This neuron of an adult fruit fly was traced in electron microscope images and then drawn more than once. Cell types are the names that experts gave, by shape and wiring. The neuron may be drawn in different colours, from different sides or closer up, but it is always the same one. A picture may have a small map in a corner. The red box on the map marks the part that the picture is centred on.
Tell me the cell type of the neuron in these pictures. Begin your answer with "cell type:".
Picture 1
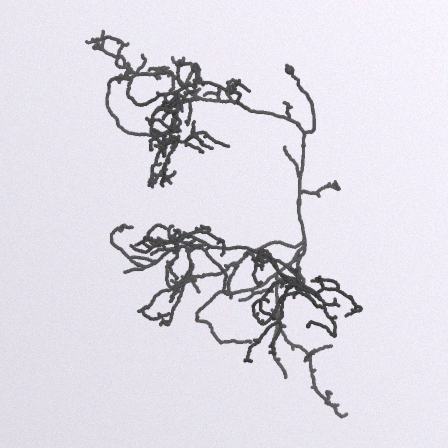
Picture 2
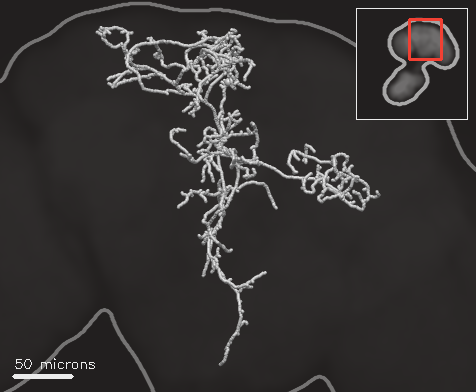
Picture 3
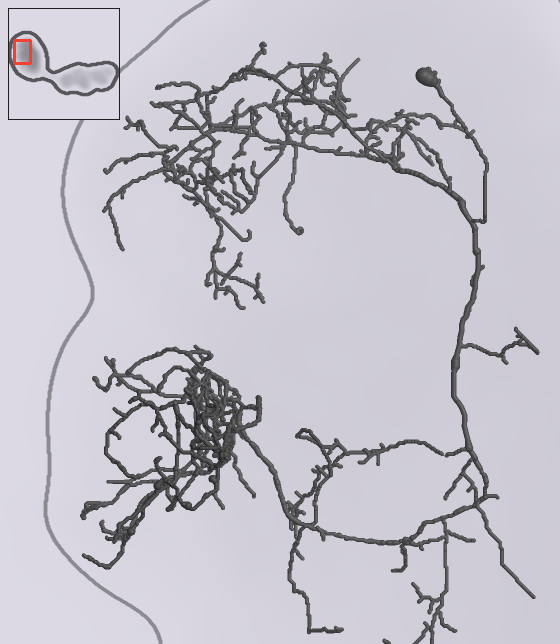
cell type: ALIN1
